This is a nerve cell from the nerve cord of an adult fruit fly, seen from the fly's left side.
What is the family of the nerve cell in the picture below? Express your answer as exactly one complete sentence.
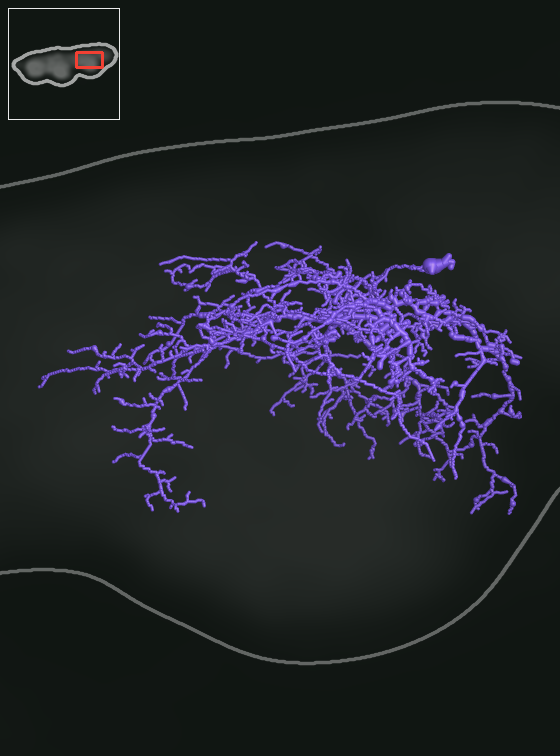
This nerve cell is of the family hemilineage 19A.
